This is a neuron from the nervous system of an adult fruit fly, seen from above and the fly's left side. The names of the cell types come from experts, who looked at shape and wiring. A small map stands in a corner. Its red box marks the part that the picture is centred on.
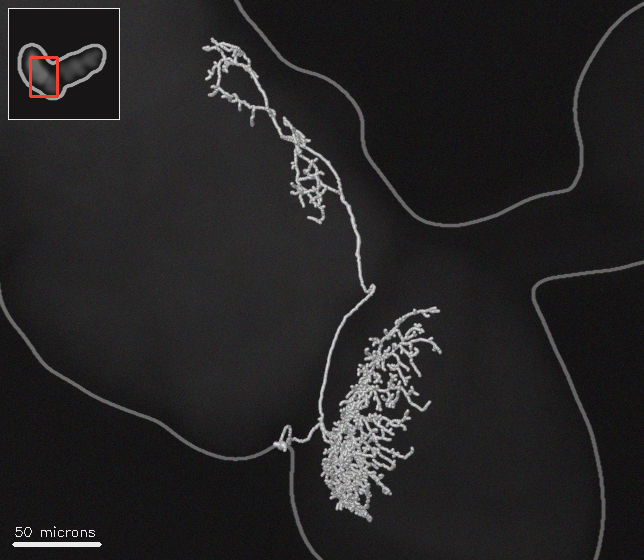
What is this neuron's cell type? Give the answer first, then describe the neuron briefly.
The cell type is MeVP56. It is a visual projection neuron. From top to bottom in the picture it spans about 300 microns. The picture shows dozens of branch ends.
